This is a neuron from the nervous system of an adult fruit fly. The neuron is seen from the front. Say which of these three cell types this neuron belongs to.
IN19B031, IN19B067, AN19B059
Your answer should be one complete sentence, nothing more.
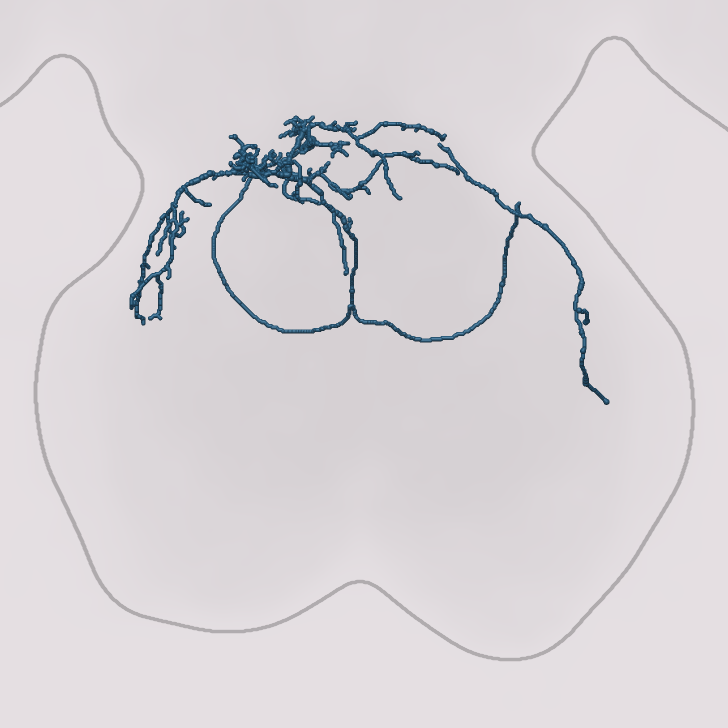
The cell type that this neuron has is IN19B067.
